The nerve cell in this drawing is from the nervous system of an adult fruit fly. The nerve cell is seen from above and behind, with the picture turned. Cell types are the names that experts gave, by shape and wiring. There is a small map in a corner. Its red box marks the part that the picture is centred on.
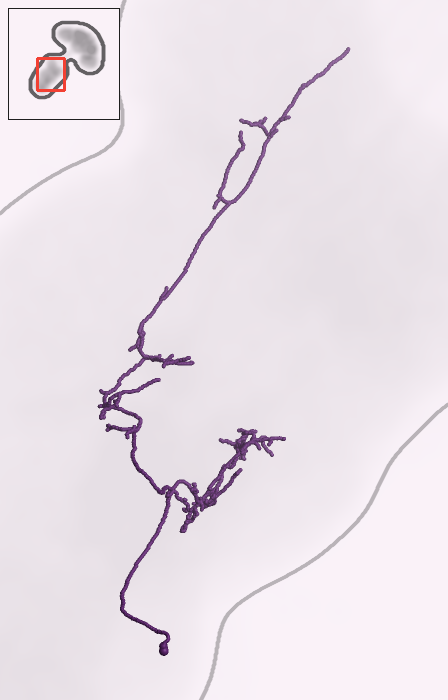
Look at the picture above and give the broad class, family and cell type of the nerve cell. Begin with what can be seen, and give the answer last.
It lies in the nerve cord. The picture shows dozens of branch ends. It is a nerve-cord intrinsic neuron. The family is hemilineage 06A. The cell type is IN06A099.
